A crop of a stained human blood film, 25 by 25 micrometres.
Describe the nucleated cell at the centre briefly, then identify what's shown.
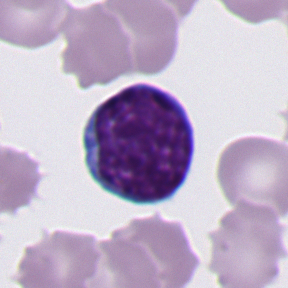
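You've got a round, smooth outline, about 10 micrometres across. The chromatin's dark purple and coarsely clumped. Cytoplasm is just a thin pale blue crescent, widest on the left, and there are no granules to be seen in it. So that's a typical lymphocyte.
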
